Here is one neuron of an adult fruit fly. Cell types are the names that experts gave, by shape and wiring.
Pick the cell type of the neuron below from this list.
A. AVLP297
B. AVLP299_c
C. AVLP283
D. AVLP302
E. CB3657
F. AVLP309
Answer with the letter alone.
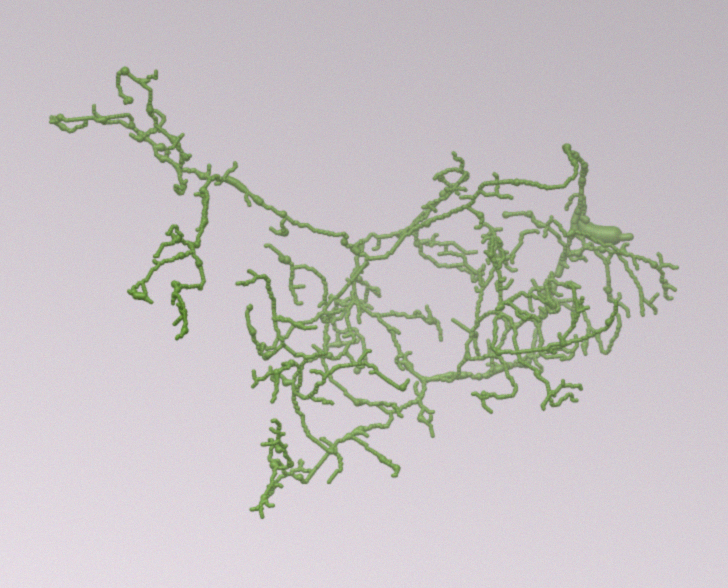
D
